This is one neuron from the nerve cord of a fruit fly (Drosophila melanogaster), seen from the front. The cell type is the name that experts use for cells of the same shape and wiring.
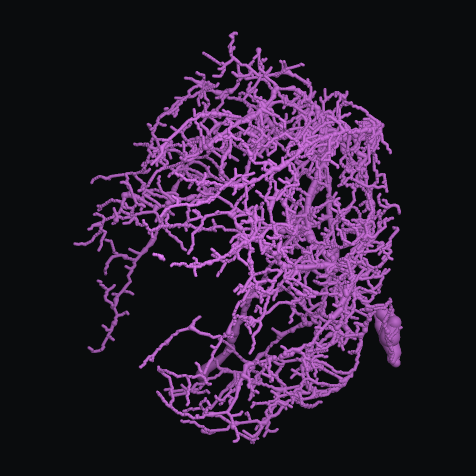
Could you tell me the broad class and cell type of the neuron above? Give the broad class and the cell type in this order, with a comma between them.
motor neuron of the nerve cord, Pleural remotor/abductor MN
